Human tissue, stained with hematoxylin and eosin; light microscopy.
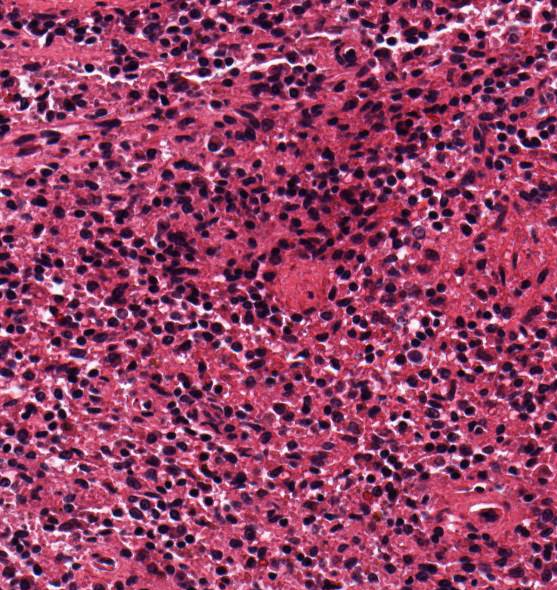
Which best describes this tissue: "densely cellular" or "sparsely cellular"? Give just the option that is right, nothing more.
Densely cellular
